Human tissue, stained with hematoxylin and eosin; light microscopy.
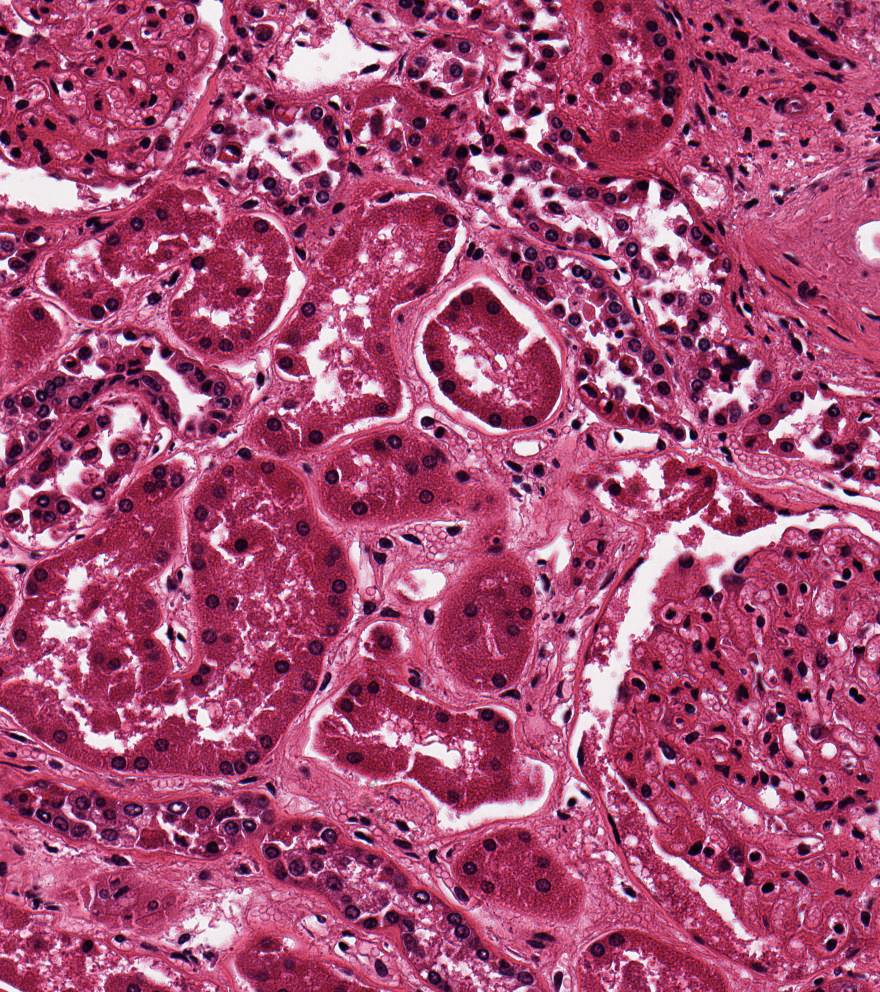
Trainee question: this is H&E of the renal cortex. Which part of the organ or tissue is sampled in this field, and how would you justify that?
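You're looking at cortical labyrinth. Look at the larger tubules: their lining cells have abundant, deeply eosinophilic, granular cytoplasm.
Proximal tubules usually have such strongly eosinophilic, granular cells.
Their lumina are irregular, with pale pink flocculent material, clearest at centre-left. Now the lower right: a large rounded structure crowded with small nuclei and pale, vacuolated cells, unlike the granular tubules around it.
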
